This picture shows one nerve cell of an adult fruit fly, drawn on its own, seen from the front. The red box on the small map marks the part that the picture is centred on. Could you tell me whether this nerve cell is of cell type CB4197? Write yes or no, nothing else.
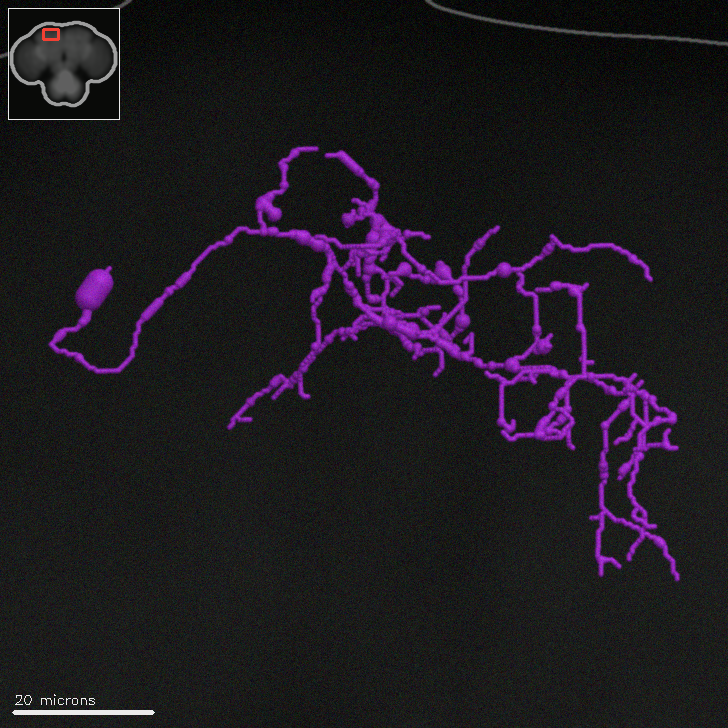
yes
